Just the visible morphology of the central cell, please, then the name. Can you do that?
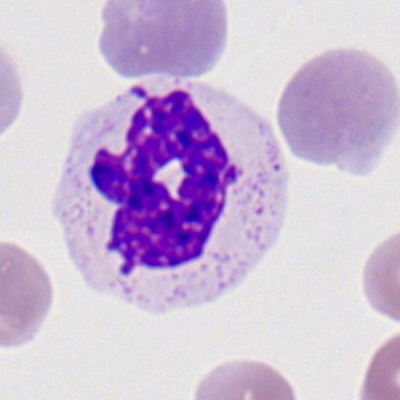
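The nucleus forms a closed ring around a small clear central hole, and its outer edge is knobbly and irregular. Its chromatin is dark purple and coarsely clumped. Fine pinkish-violet granules are scattered through the cytoplasm. The cell is a segmented neutrophil.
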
